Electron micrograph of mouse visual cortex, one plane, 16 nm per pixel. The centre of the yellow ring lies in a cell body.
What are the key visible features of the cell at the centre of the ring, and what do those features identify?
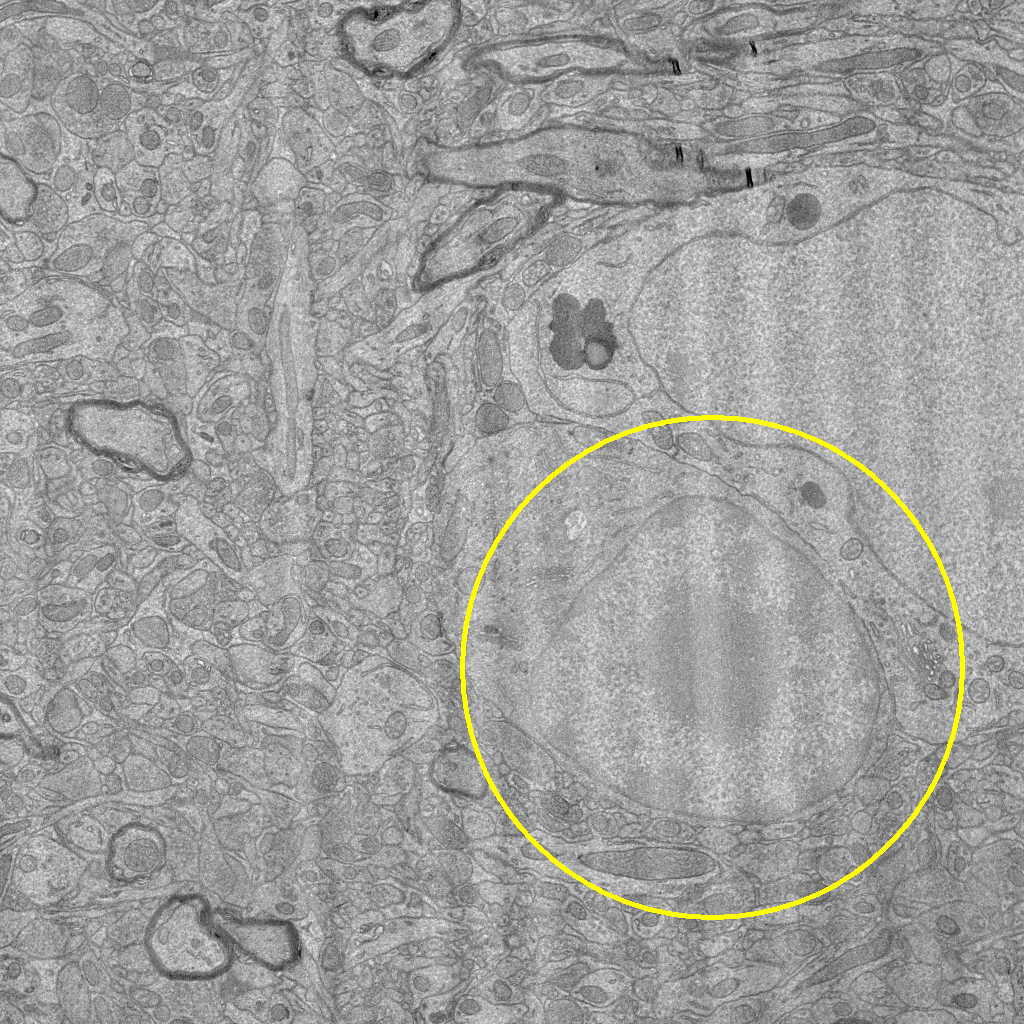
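Rounded nucleus, seen whole, with a smooth envelope lacking deep folds. Chromatin pale and fine; no dense clumps along the envelope. Short stacks of flat cisternae in the cytoplasm to the left of the nucleus. Oligodendrocyte.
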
